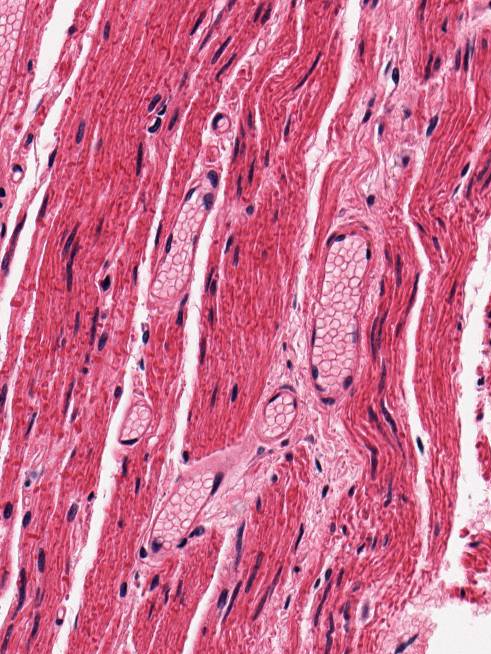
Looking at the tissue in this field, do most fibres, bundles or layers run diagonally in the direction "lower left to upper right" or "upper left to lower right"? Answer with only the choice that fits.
Lower left to upper right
